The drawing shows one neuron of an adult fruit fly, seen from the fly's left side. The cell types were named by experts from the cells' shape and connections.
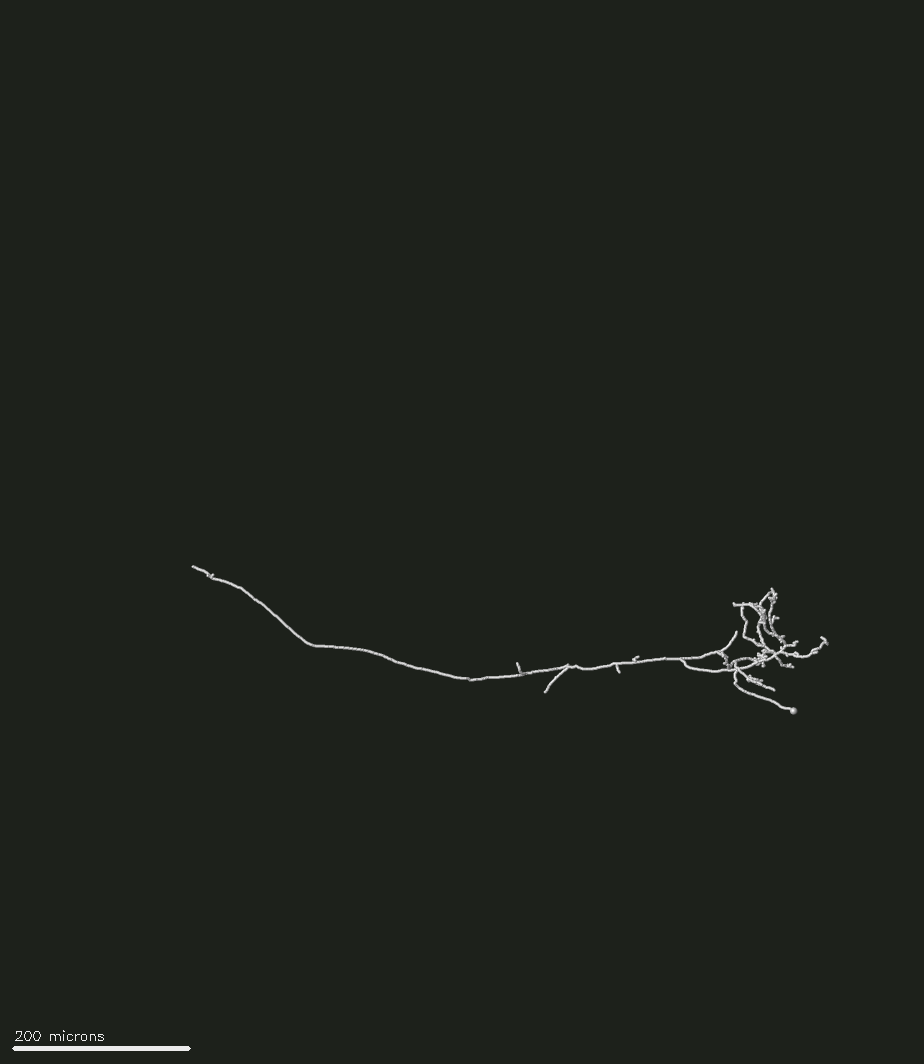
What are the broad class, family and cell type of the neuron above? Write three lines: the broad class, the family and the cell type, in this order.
ascending neuron
hemilineage 10B
AN10B062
